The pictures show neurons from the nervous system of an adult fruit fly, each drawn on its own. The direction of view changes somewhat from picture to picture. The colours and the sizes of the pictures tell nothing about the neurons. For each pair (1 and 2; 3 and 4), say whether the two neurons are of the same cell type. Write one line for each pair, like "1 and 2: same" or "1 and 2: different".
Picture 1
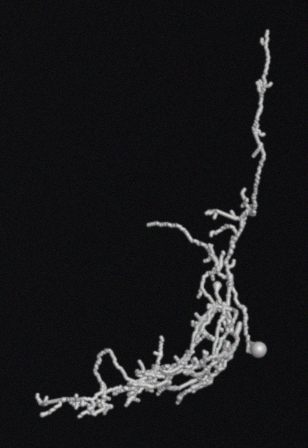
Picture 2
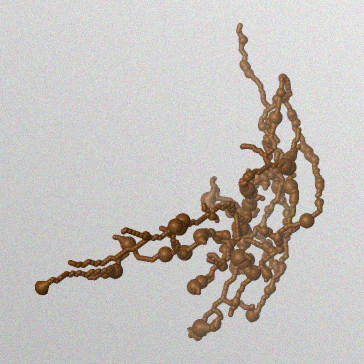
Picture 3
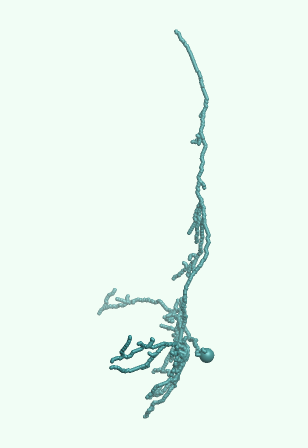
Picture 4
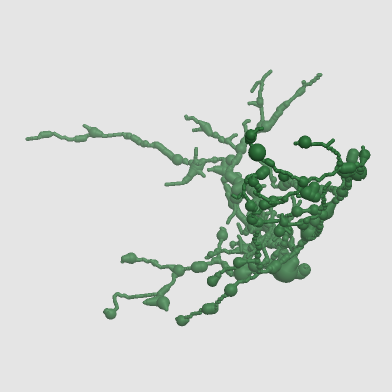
1 and 2: different
3 and 4: same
